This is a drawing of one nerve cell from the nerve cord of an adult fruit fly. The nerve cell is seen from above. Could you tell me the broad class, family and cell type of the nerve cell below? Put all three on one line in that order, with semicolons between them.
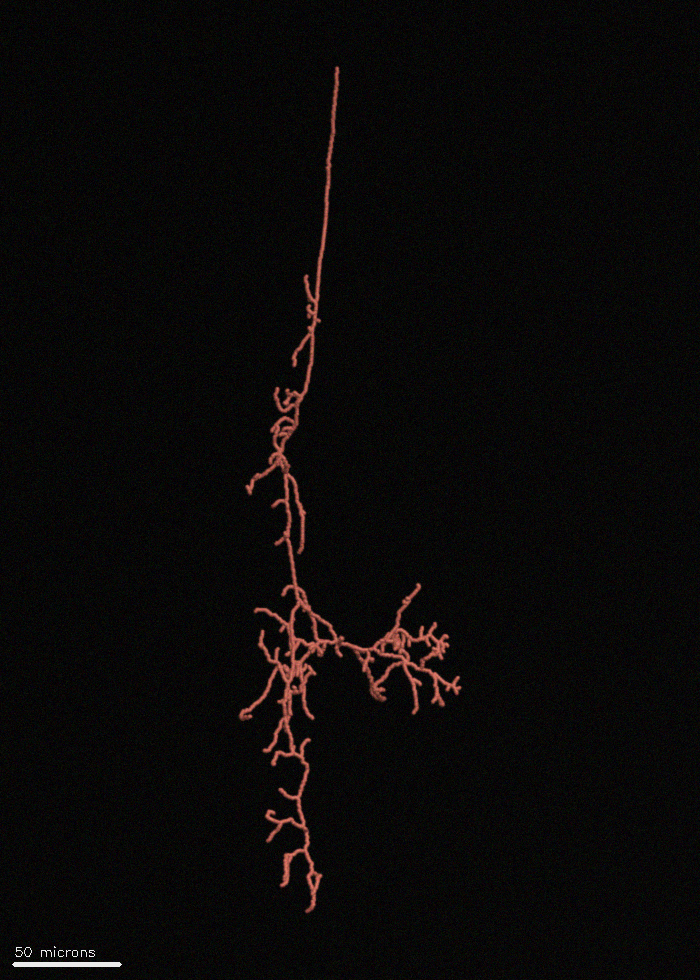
ascending neuron; hemilineage 06B; AN06B046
